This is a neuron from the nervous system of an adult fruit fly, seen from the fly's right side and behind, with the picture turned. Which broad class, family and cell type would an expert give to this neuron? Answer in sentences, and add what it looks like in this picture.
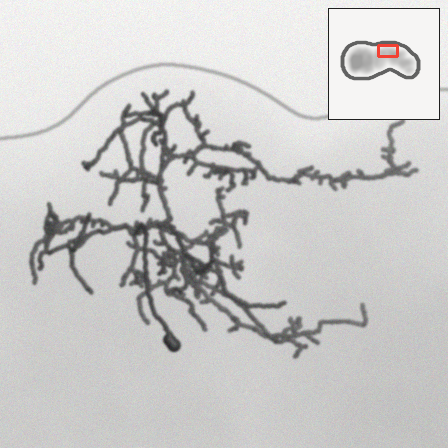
This is a nerve-cord intrinsic neuron. The family is hemilineage 20A.22A. The cell type is IN20A.22A012. The cell body can be seen at the bottom of the picture. Dozens of branch ends can be seen.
